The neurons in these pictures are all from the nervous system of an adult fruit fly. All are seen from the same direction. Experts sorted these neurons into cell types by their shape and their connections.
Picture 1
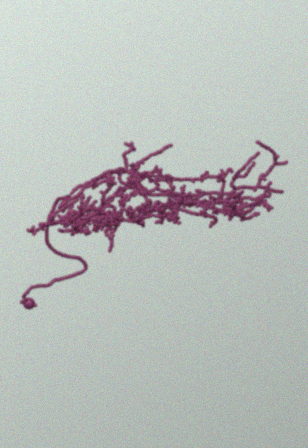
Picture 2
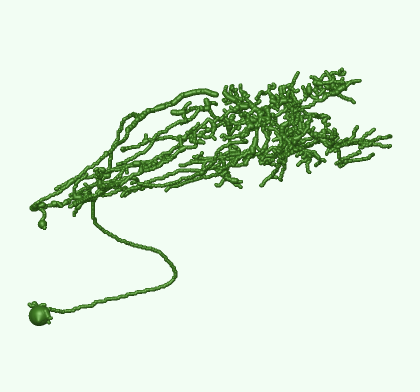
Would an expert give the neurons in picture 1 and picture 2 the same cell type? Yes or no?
no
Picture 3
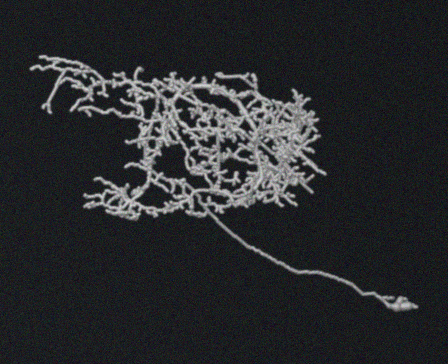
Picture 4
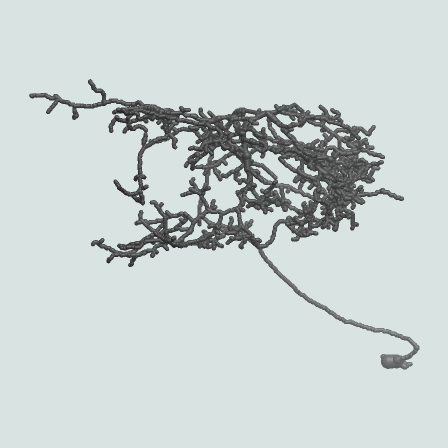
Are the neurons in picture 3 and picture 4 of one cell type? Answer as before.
yes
